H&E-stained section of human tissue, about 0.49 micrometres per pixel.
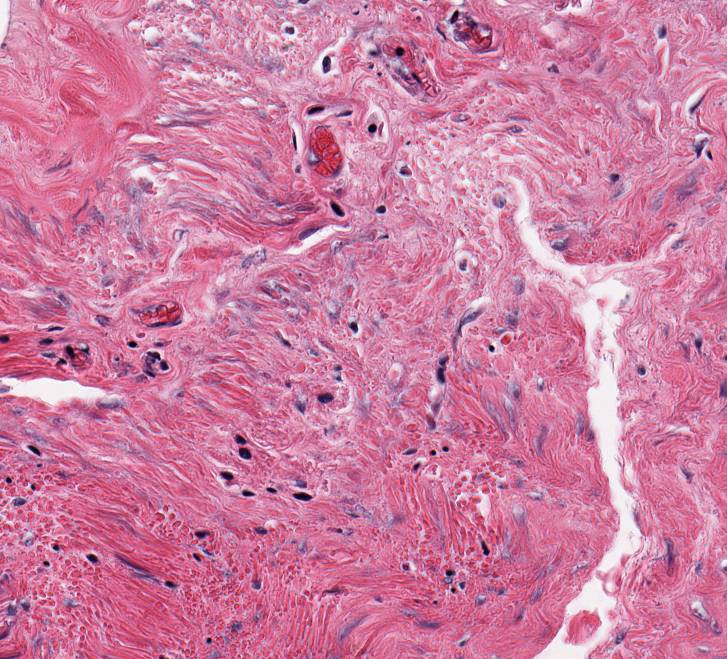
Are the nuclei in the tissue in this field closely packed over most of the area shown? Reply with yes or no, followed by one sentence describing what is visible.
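No. Cells are sparse, with small dark spindle-shaped and oval nuclei scattered singly among the fibres.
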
